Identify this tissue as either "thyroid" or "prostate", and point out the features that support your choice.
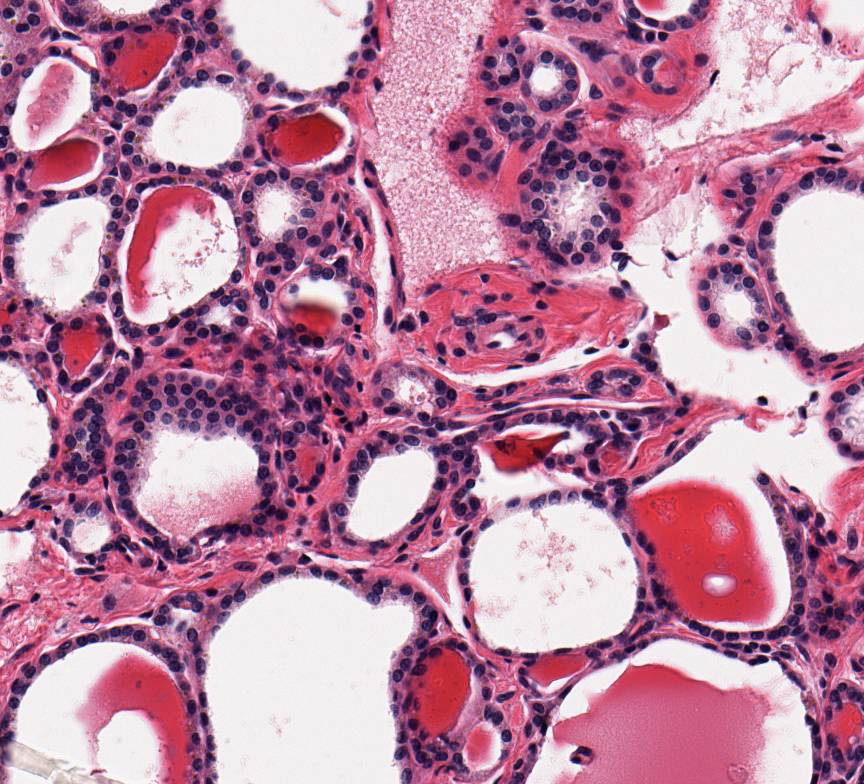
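This is thyroid. The follicles here are closed, rounded and closely packed.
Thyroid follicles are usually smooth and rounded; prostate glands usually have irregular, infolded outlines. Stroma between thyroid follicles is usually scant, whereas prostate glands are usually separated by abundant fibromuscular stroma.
Each follicle has a single layer of cuboidal cells with small, round, dark nuclei.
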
